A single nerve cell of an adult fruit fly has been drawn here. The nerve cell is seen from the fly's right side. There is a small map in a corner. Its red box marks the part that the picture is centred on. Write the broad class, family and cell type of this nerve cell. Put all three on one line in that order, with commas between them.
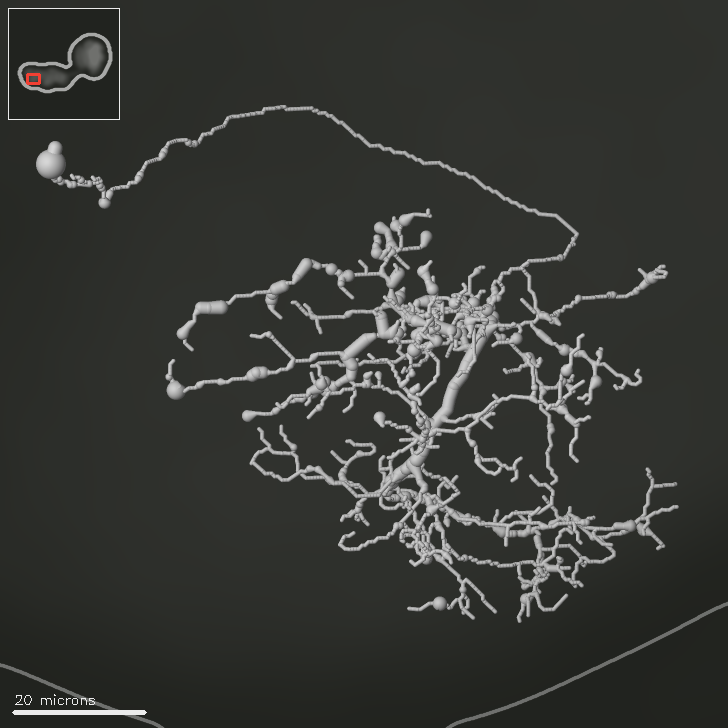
nerve-cord intrinsic neuron, hemilineage 21A, IN21A038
